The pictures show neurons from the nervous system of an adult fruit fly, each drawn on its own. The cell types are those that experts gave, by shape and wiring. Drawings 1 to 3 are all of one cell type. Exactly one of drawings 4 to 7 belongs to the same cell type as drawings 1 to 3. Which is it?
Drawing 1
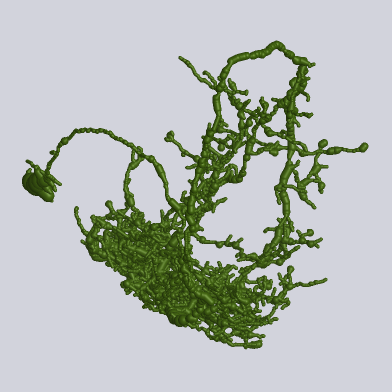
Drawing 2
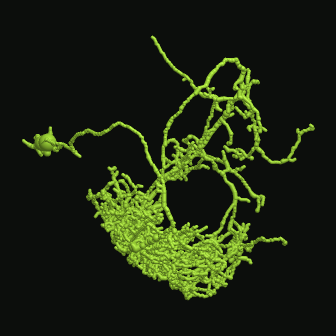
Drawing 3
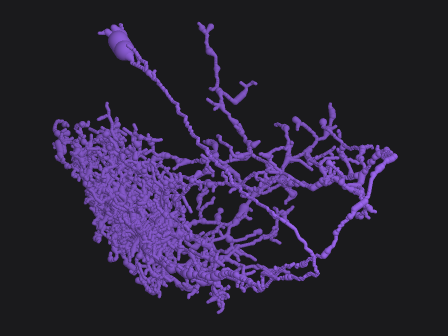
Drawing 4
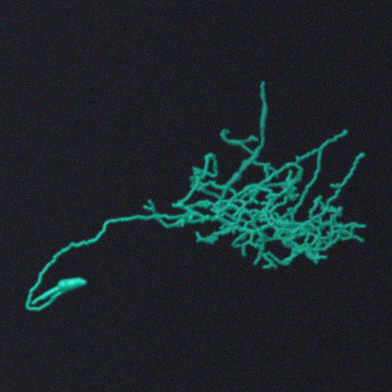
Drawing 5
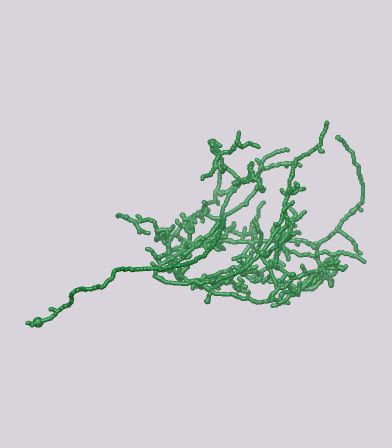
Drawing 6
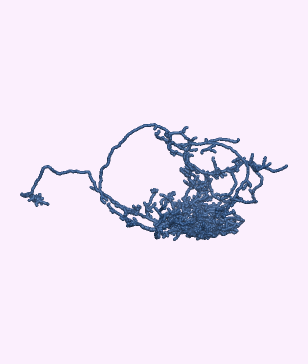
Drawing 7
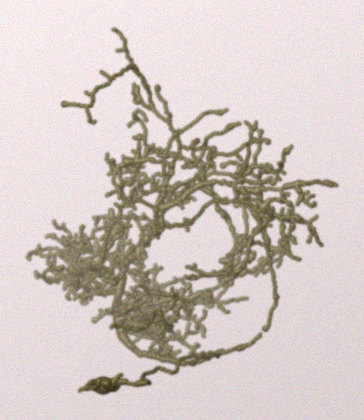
Drawing 6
